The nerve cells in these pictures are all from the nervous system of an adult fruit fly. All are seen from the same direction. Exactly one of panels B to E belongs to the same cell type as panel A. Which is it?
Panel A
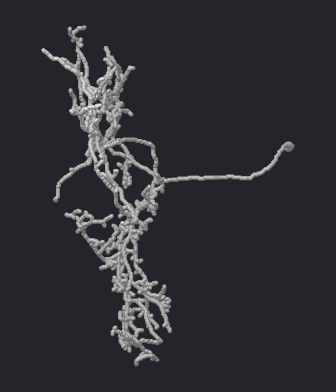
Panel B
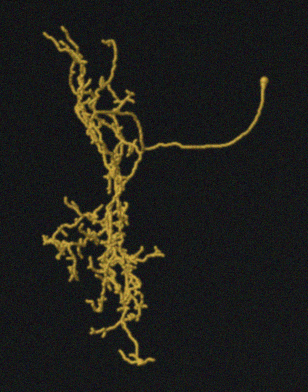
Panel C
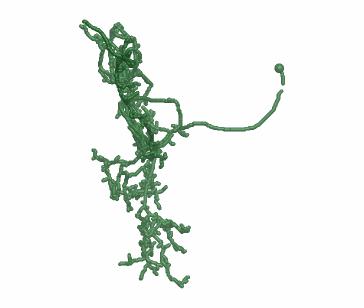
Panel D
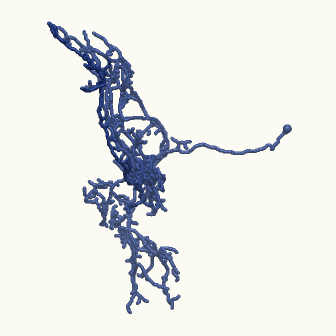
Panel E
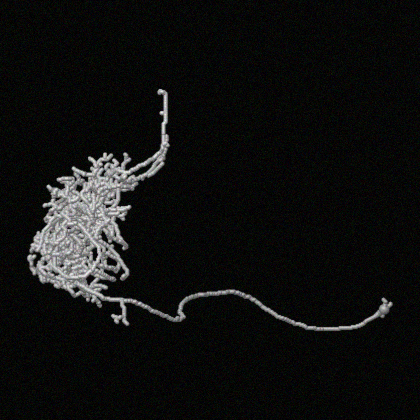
C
